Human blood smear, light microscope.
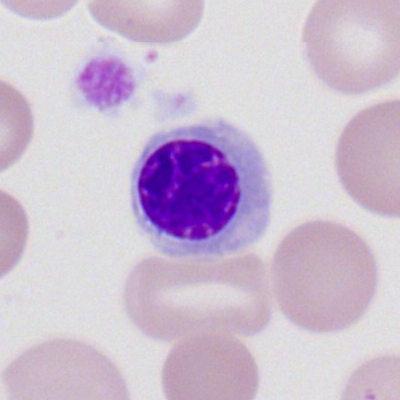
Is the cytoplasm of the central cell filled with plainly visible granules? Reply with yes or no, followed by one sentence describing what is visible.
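No. No granules are visible in the cytoplasm.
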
